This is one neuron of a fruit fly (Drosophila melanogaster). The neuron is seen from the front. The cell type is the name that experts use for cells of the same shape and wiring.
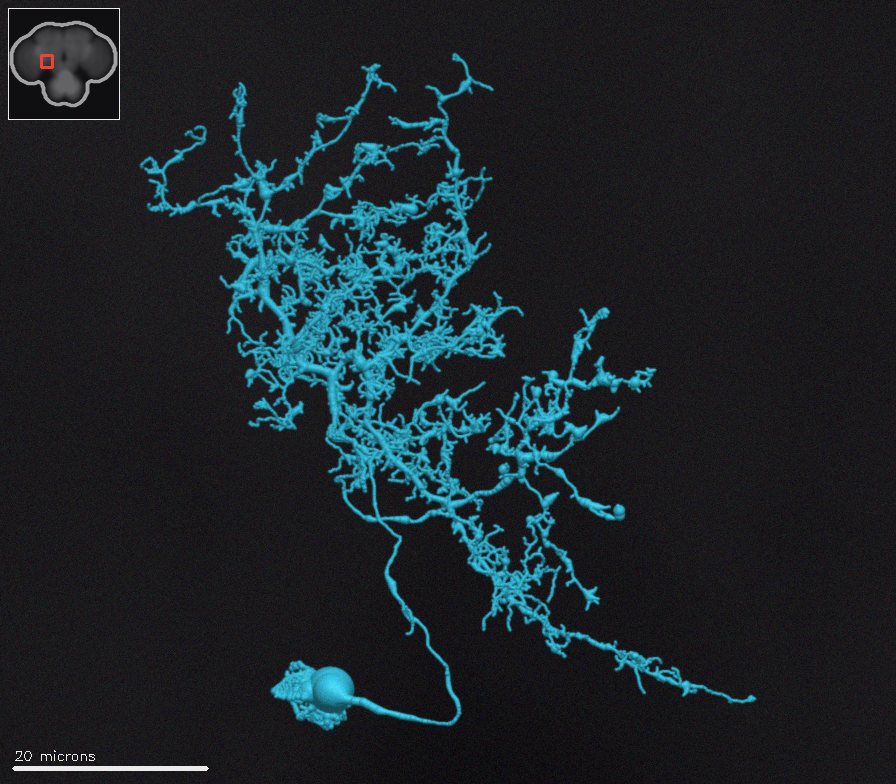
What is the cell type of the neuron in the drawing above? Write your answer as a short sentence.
The cell type is SAD021.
